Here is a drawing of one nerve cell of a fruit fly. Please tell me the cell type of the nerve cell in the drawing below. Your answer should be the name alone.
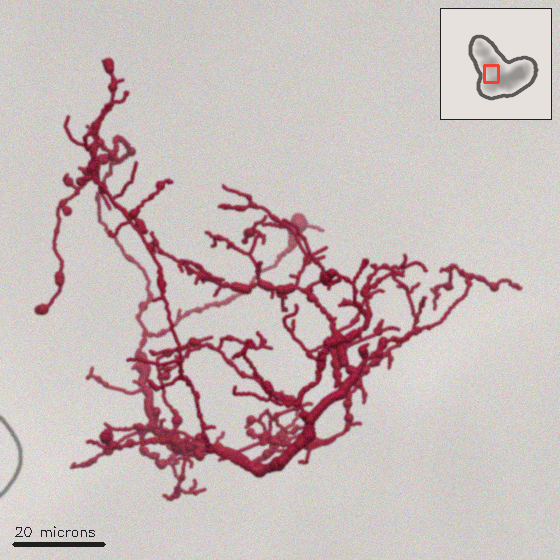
IN04B031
